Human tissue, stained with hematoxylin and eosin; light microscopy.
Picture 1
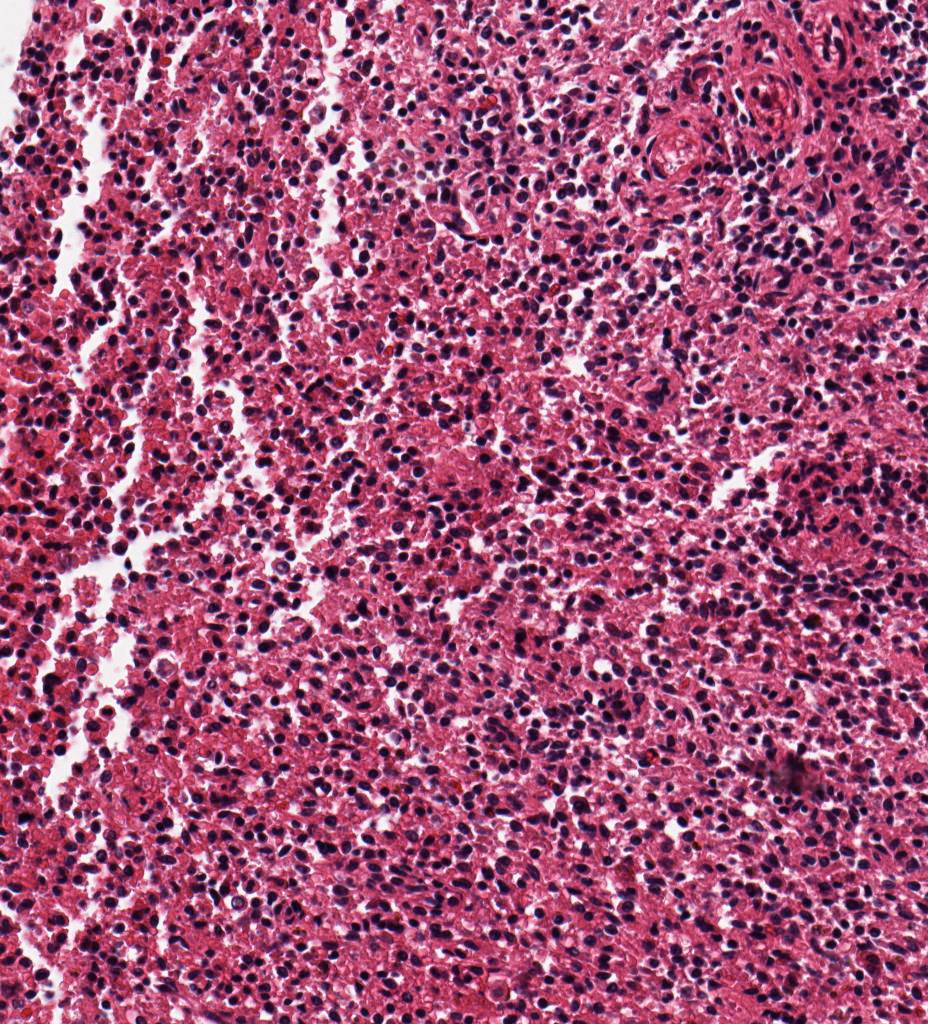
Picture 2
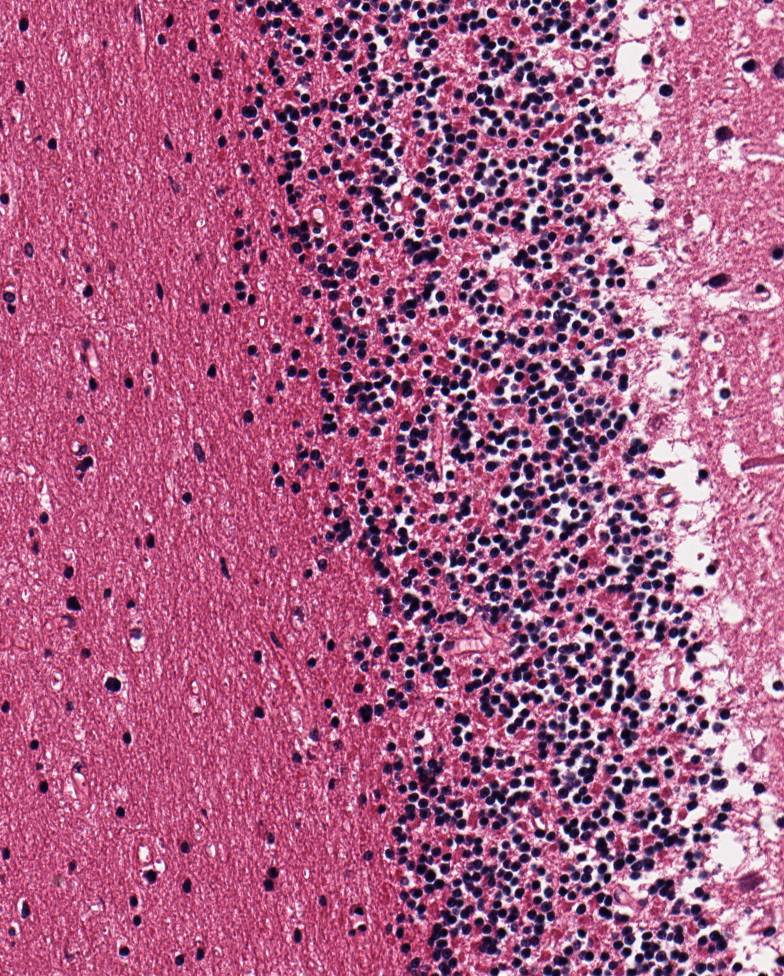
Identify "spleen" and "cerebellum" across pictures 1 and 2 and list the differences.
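Picture 1 shows spleen; picture 2, cerebellum. Picture 1 is a diffuse, densely cellular sheet of mostly small, round, dark nuclei with scant cytoplasm, without glands, tubules, epithelium or fat cells. Picture 2 is divided into three vertical bands: pink zones left and right, and a middle band packed with small, round, dark-blue nuclei with very little visible cytoplasm. The left zone is finely fibrillar with single scattered dark nuclei, and its border with the nuclear band is irregular, the band's nuclei thinning out gradually towards the left.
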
